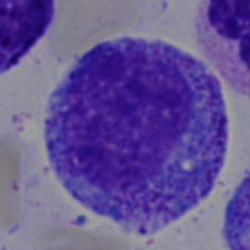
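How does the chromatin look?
Deep purple and mottled rather than smooth.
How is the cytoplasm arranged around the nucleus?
As a blue rim, widest along the lower edge.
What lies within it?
Dark purple granules, most visible at the lower and right margins; one small clear white spot also lies in the cell's lower right.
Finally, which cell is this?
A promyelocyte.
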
